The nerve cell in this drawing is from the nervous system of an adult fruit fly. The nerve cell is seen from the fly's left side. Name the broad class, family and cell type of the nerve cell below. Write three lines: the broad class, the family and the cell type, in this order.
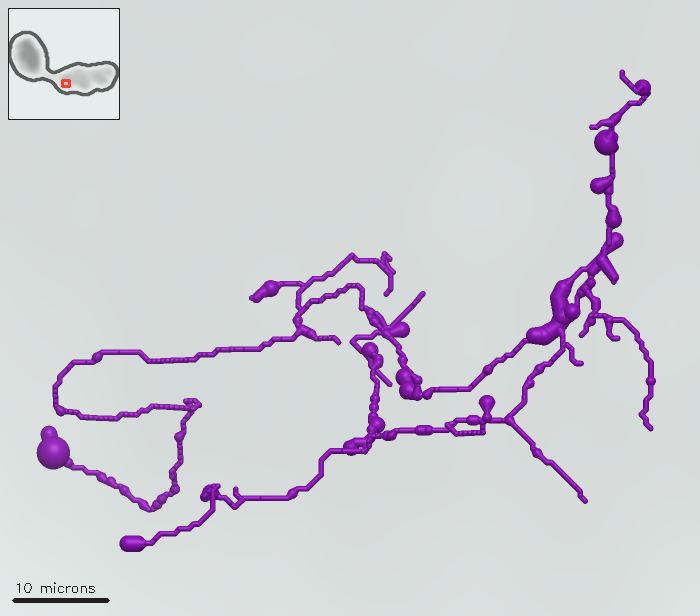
nerve-cord intrinsic neuron
hemilineage 14A
IN14A114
